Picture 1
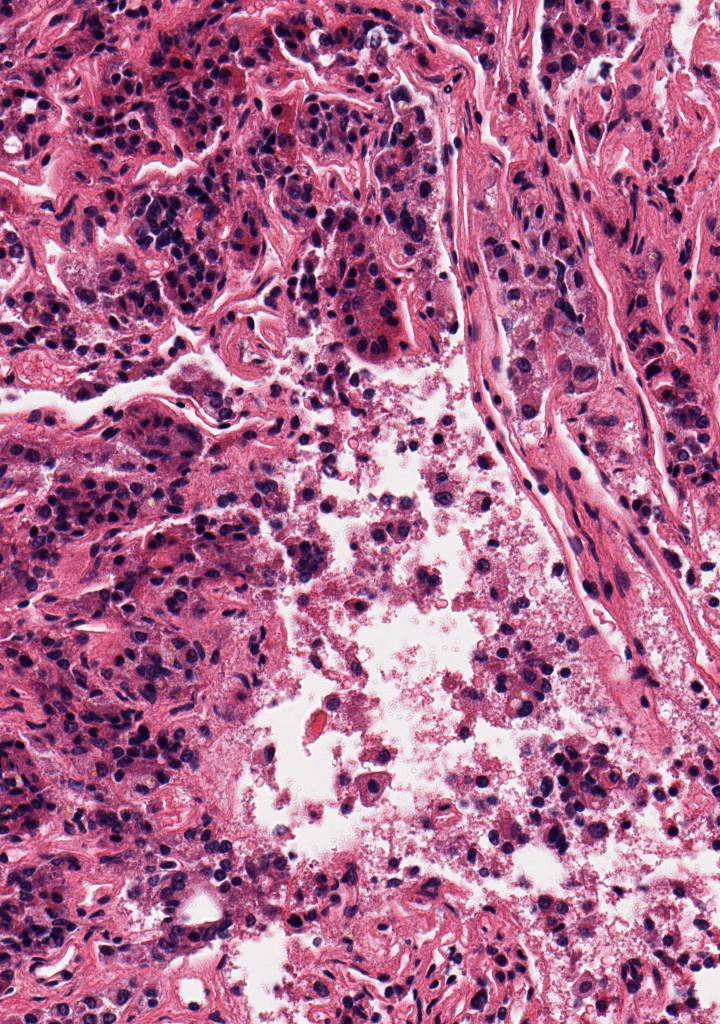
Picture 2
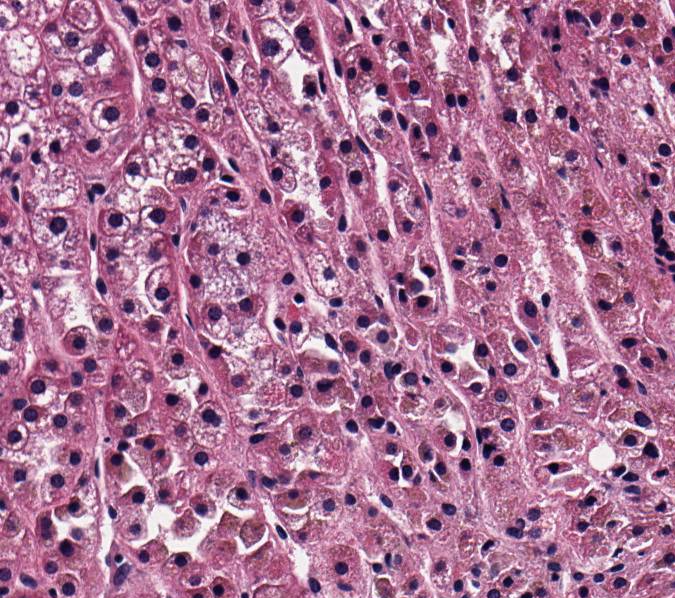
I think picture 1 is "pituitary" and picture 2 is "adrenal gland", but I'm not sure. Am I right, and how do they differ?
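Pituitary in picture 1, adrenal gland in picture 2. Pituitary: cells in irregular nests and cords across the left and upper field, separated by pink fibrous bands. A band of pink collagen with elongated spindle-shaped nuclei runs diagonally from top centre toward lower right. Nest cells mostly with round dark nuclei and pink granular cytoplasm; a compact cluster near top centre has notably deep pink cytoplasm around dark nuclei. Adrenal gland: cytoplasm pale, finely vacuolated and foamy in the left and upper left; more compact, pink and granular with few vacuoles toward the right. Fine golden-brown cytoplasmic pigment in many cells of the lower and right parts. Most large cells have a single round, centrally placed, dark nucleus.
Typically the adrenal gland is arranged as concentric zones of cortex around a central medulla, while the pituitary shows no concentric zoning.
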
